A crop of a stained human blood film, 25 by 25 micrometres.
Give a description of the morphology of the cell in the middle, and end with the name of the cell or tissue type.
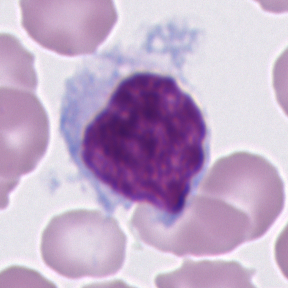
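The cell border is ragged and frayed rather than smooth, with fine wispy projections of cytoplasm extending from its upper part. The nucleus has an irregular, somewhat angular outline without separate lobes. No distinct granules are visible in the cytoplasm. This is a hairy cell.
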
